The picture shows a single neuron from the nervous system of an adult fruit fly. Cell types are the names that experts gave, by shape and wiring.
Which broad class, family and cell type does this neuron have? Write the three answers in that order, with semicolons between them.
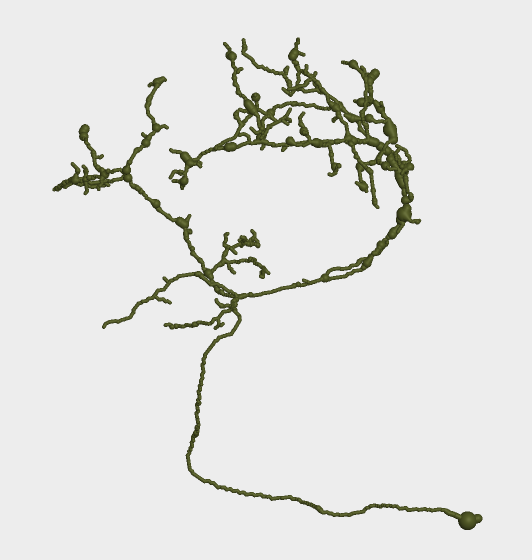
nerve-cord intrinsic neuron; hemilineage 14A; IN14A045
